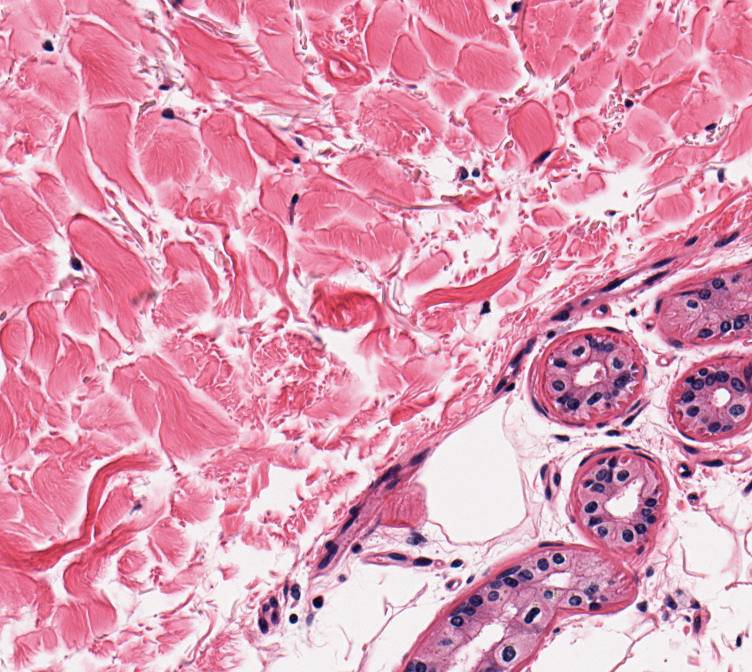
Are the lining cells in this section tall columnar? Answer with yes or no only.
No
